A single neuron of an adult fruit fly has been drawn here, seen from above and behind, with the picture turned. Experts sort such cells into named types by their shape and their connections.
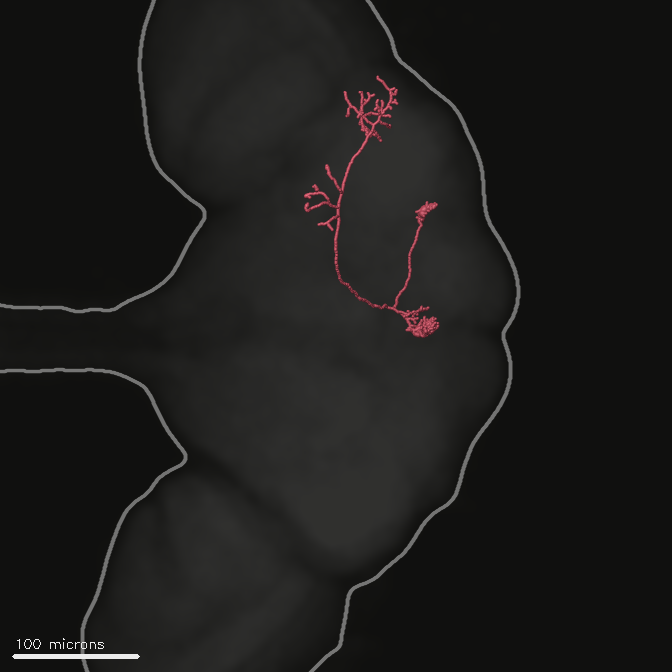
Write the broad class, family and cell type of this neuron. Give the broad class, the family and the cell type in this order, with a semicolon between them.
central-brain intrinsic neuron; hemilineage ALl1_ventral; DM2_lPN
